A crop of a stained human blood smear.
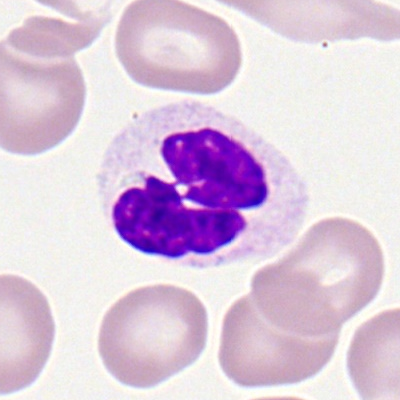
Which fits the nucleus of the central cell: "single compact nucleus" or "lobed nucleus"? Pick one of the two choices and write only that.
Lobed nucleus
